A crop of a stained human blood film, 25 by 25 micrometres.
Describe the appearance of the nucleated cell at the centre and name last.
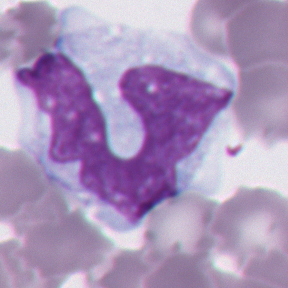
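You've got a horseshoe-shaped nucleus here, its deep notch opening upward, with fine, lacy chromatin rather than coarse dark blocks. Plenty of pale grey-blue cytoplasm fills the wide space inside that notch. It's a monocyte.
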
